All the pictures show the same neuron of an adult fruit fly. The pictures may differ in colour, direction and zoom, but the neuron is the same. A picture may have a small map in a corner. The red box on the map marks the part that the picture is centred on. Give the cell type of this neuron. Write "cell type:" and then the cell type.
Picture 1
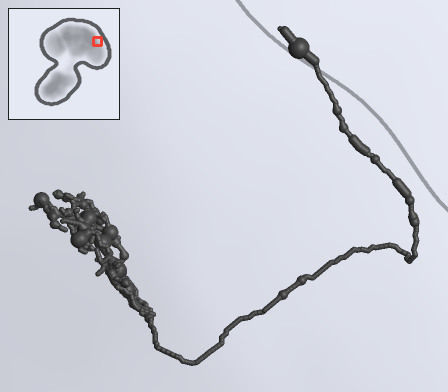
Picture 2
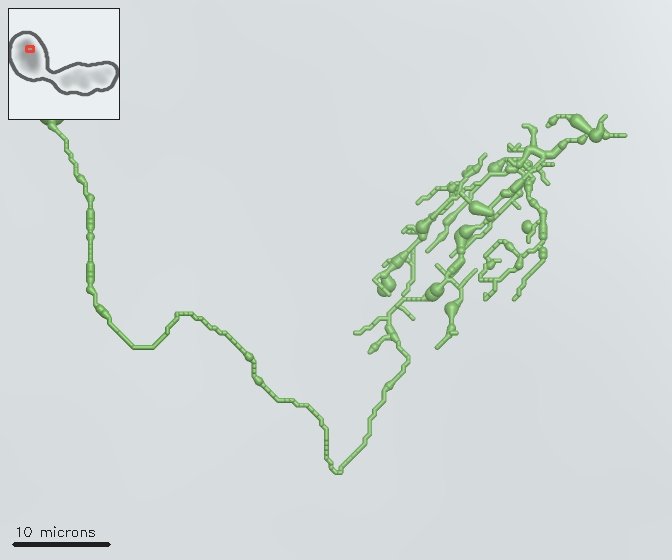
cell type: Cm18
